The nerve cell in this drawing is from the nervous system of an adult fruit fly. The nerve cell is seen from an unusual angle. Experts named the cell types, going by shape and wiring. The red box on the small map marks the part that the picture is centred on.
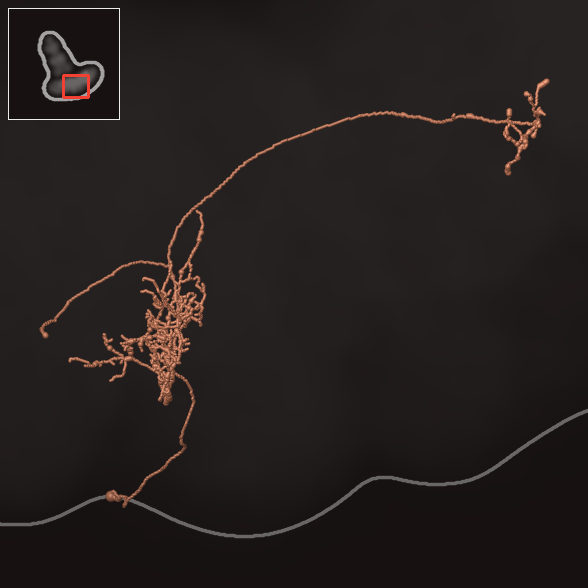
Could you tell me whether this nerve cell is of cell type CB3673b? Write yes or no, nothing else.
yes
